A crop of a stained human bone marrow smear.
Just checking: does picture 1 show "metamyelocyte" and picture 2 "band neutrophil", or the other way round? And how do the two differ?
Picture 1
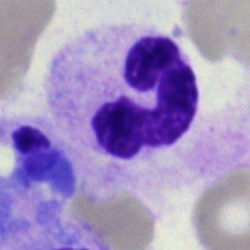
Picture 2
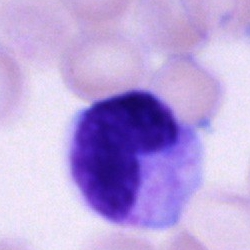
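Picture 1: band neutrophil. Picture 2: metamyelocyte. The band neutrophil's nucleus is a single curved band shaped like a C, its hollow opening toward the left.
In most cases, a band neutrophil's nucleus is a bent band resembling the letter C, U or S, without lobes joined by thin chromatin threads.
The metamyelocyte's nucleus instead fills most of the cell and carries an indentation on its lower right side.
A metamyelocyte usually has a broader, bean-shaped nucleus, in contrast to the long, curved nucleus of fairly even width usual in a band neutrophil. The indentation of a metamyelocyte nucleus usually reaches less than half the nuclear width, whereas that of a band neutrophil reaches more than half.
Chromatin is dark purple in both cells: coarsely clumped in the band neutrophil, dense in the metamyelocyte.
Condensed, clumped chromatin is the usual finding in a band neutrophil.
The metamyelocyte's cytoplasm is pale lilac and lies mainly at the lower right of the cell.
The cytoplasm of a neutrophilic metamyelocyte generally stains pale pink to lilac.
Both cells have a roughly round outline, smooth-edged in the metamyelocyte. No nucleoli are visible in the band neutrophil. A smaller cell with a dark nucleus and blue cytoplasm lies against the band neutrophil's lower left.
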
